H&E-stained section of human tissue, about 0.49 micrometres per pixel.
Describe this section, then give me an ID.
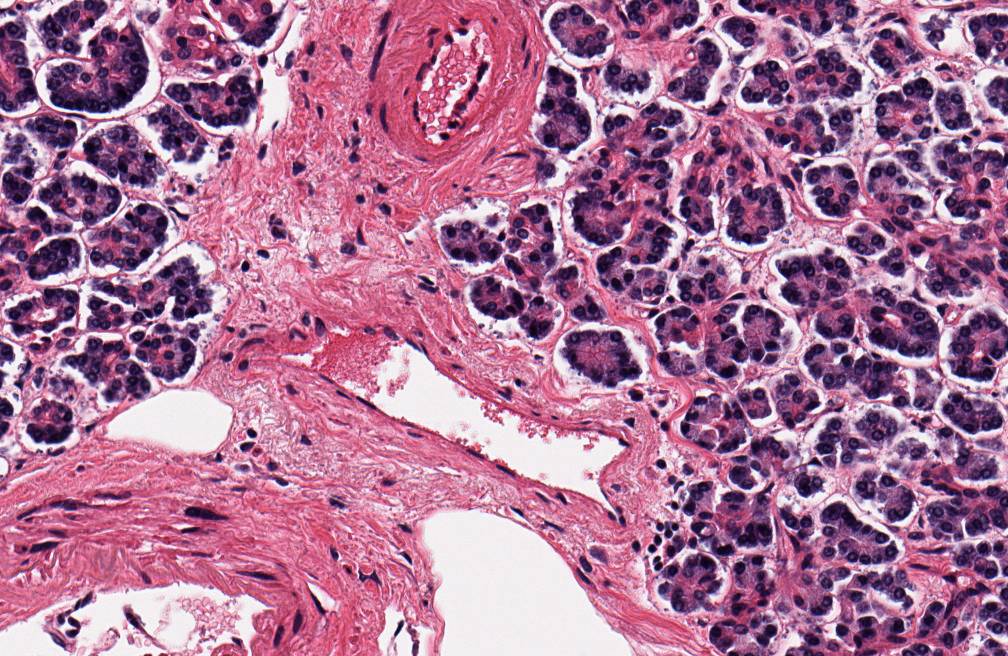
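Left and right, densely packed acini are separated by connective tissue running from top centre to lower left. Acinar cells show strongly basophilic, dark purple cytoplasm and round, basally placed nuclei. At top centre the connective tissue holds a small, thick-walled muscular artery. This is pancreas.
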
